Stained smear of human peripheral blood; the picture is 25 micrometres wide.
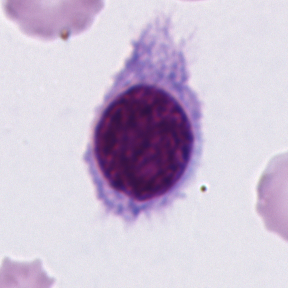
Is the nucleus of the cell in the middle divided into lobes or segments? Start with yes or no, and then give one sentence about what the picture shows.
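No. The nucleus is round to oval with a smooth, unindented outline.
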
